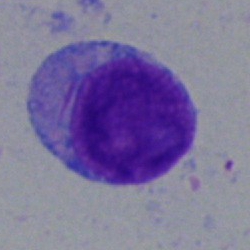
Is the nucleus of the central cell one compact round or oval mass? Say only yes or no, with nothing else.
Yes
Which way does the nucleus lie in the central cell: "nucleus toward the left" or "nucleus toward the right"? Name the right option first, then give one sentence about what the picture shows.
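Nucleus toward the right. The nucleus sits off-centre, pushed toward the right side of the cell.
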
